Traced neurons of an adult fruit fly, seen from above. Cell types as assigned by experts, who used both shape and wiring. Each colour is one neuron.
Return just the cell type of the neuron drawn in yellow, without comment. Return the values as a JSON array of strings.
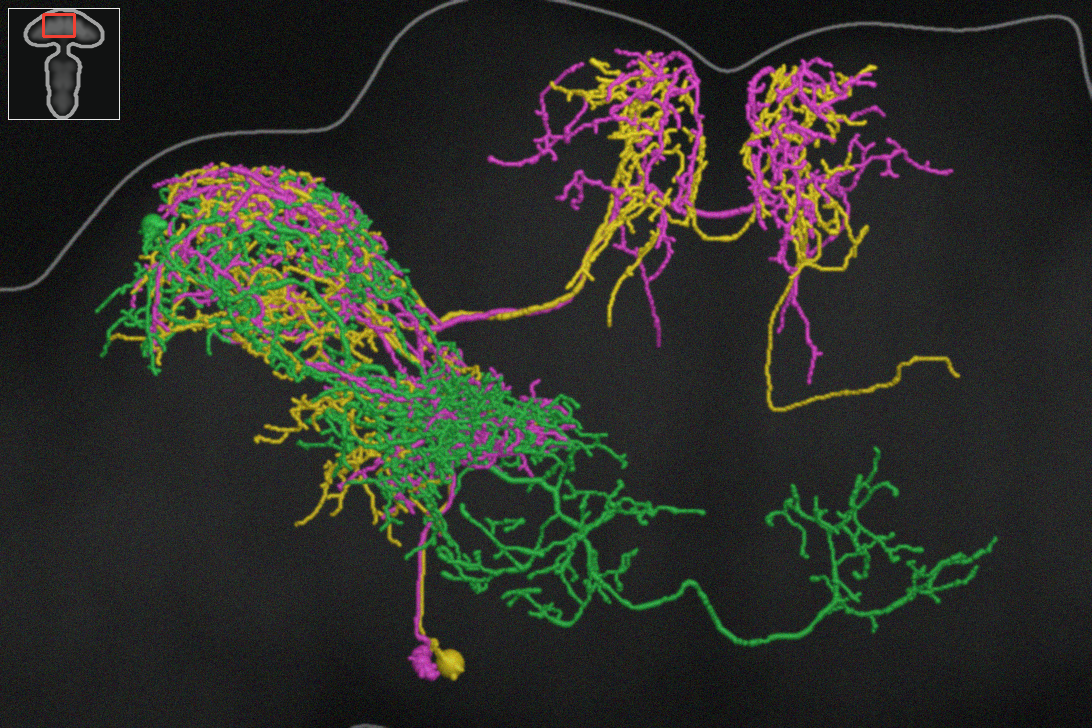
["AVLP563"]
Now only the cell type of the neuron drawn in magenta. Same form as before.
["AVLP562"]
